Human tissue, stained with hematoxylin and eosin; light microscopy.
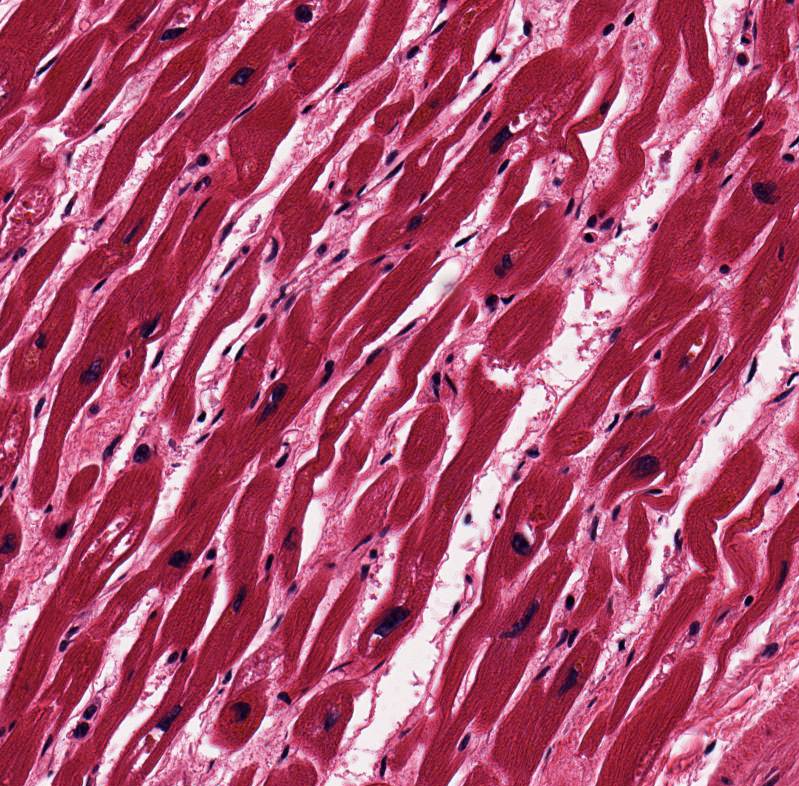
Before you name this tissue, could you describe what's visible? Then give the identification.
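Across the whole field, elongated muscle fibres run in parallel, diagonally from lower left to upper right. They branch and join their neighbours, and their nuclei sit centrally within the fibres. There are no fat cells anywhere. This is the left ventricle of the heart.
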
